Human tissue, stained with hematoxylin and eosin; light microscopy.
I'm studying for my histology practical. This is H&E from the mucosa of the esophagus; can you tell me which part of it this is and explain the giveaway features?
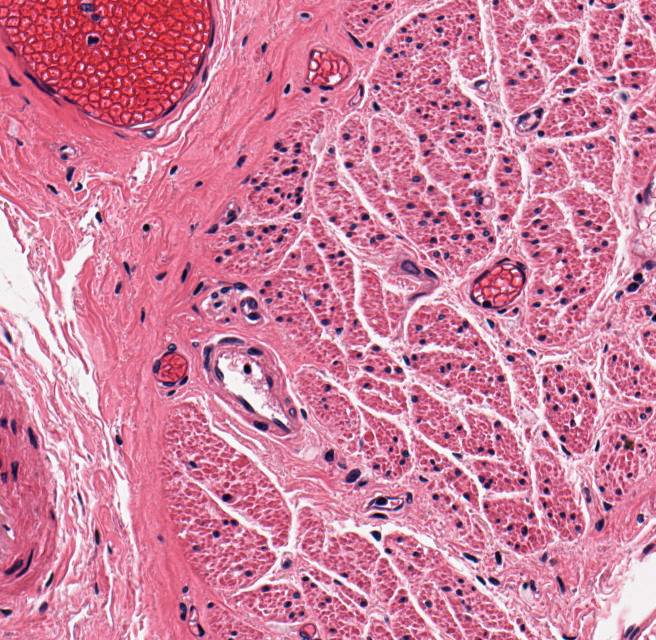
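Smooth muscle is the answer: it occupies the right two-thirds as pink tissue divided into irregular bundles by thin pale clefts.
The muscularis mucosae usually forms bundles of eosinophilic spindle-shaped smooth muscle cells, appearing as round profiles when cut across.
Within these bundles a finely dotted texture shows the fibres cut across.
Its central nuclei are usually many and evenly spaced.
Correspondingly, small dark nuclei lie scattered fairly evenly through the bundles. Along the left side, a band of dense pink collagen with elongated dark nuclei runs from top to bottom.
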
